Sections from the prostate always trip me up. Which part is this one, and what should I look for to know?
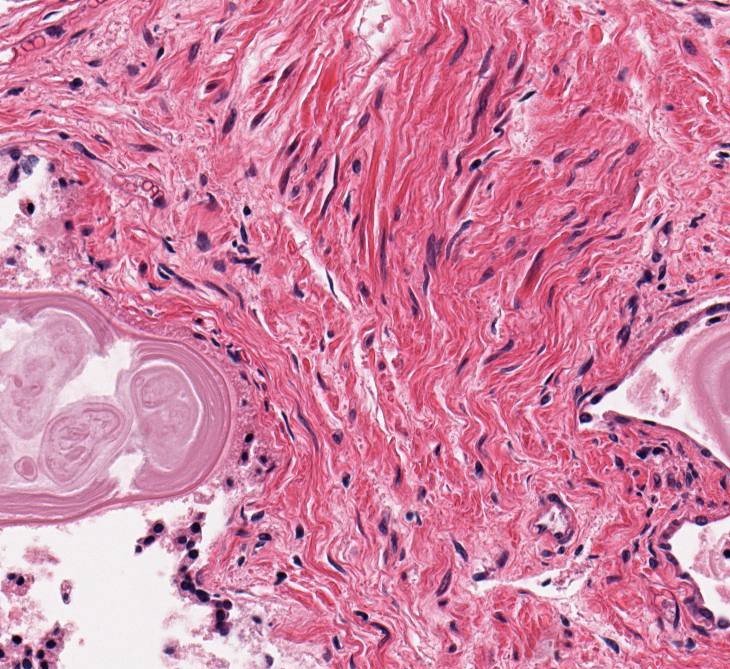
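Shown here is fibromuscular stroma. Dense, wavy pink collagen bundles take up most of the field, with spindle-shaped cells bearing elongated dark nuclei scattered among them.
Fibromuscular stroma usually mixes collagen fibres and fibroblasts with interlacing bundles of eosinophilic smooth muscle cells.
No glands are present anywhere in the field.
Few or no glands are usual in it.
A space at the left edge holds pale pink, concentrically laminated, acellular material.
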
